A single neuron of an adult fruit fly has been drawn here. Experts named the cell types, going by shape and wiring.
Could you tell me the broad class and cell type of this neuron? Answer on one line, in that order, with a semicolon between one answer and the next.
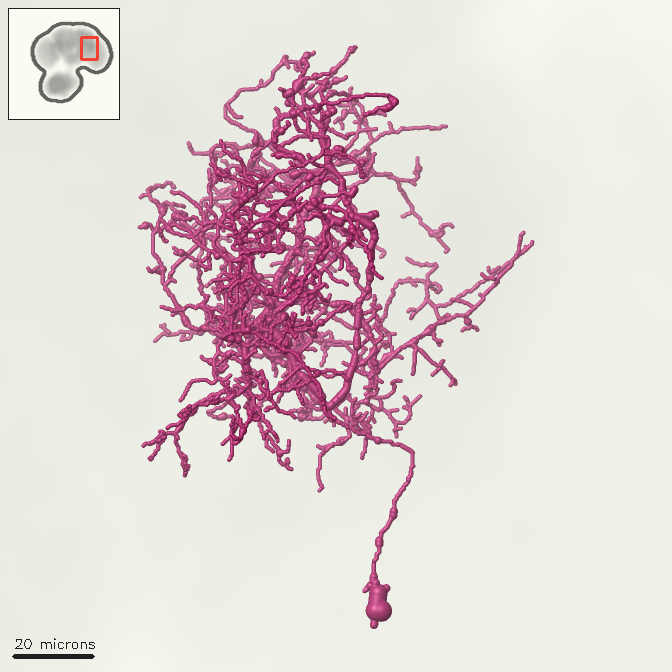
central-brain intrinsic neuron; AVLP340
